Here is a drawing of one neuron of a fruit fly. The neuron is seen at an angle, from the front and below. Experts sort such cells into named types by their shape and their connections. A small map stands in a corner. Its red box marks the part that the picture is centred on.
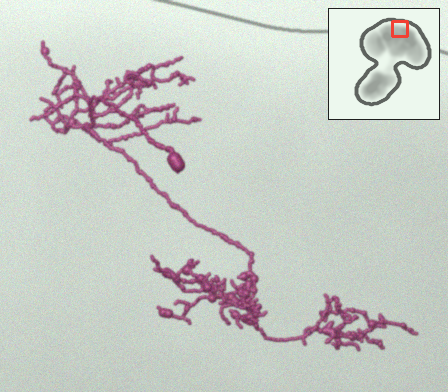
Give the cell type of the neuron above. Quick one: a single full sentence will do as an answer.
By type, the neuron is PAM02.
